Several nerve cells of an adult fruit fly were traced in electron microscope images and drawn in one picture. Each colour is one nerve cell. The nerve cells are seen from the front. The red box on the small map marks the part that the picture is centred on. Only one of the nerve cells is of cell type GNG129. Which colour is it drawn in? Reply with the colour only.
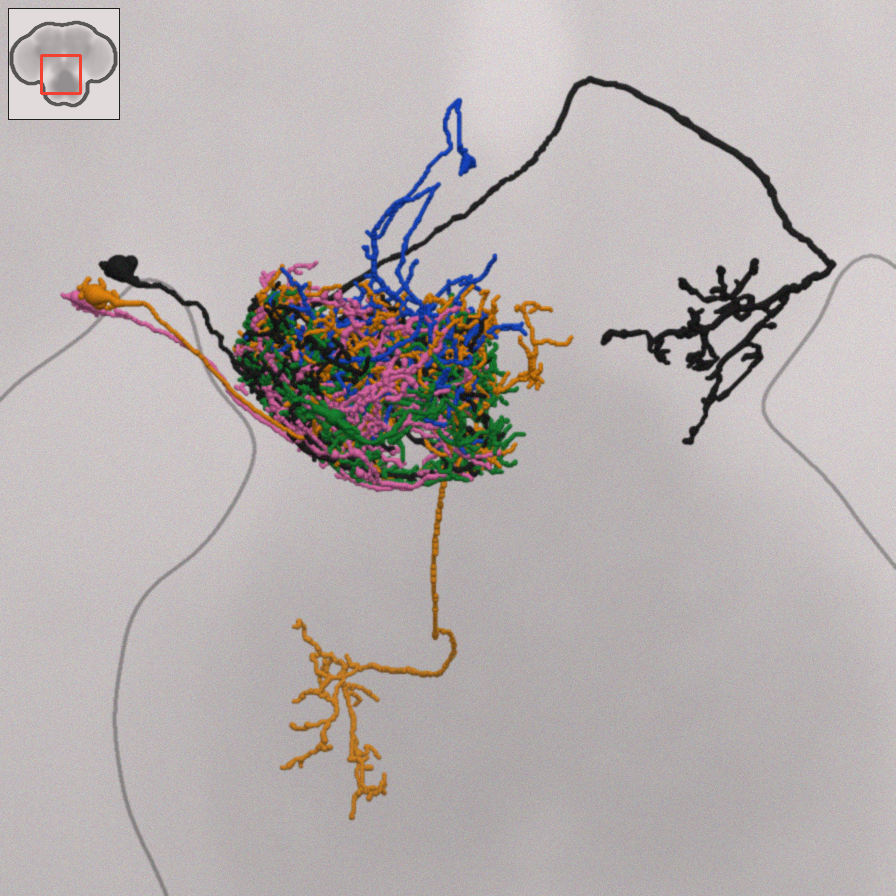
pink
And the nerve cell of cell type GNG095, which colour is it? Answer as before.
green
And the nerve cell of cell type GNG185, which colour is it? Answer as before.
blue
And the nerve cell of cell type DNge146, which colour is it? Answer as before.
orange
